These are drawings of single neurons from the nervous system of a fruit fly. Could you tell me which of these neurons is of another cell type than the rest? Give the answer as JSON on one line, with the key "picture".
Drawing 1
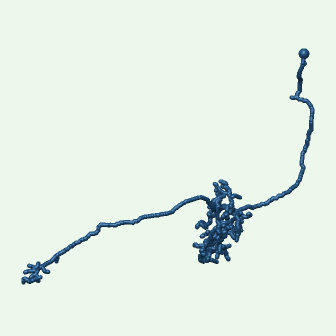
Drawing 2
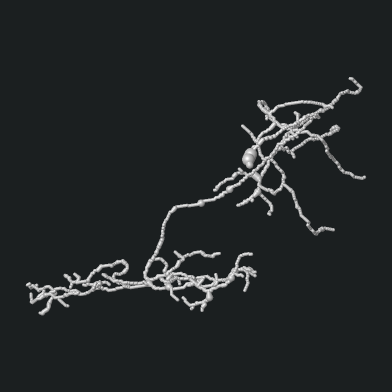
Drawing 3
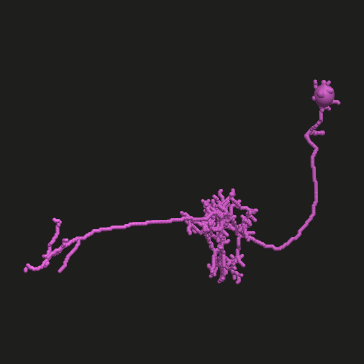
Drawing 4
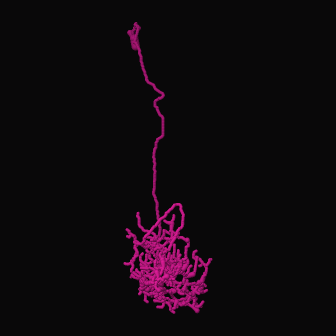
{"picture": 2}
